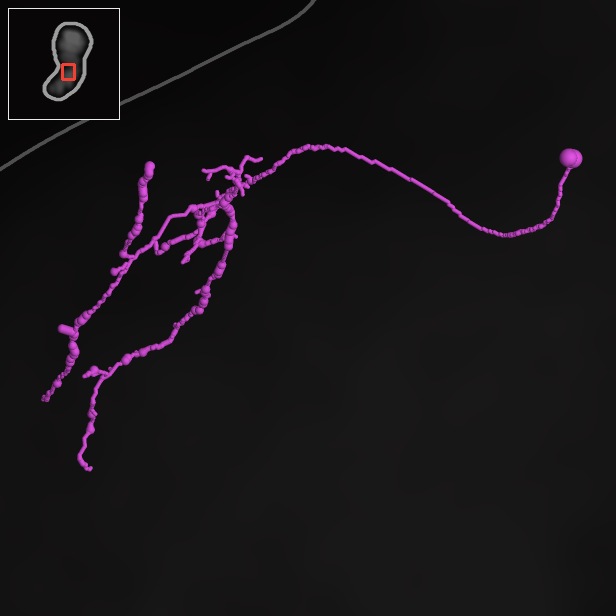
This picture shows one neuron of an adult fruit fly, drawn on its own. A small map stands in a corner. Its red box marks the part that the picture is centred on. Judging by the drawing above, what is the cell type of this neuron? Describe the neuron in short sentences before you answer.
Its cell body lies at the upper right of the picture. In this view it is wider than it is tall. It is a nerve-cord intrinsic neuron. The cell type is IN03B086_b.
